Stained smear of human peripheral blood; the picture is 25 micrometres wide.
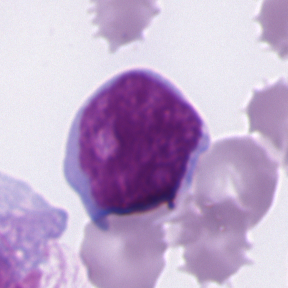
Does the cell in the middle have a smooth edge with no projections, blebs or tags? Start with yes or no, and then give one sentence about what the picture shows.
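Yes. The cell outline is smooth and roughly rounded, with a few blunt angles.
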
